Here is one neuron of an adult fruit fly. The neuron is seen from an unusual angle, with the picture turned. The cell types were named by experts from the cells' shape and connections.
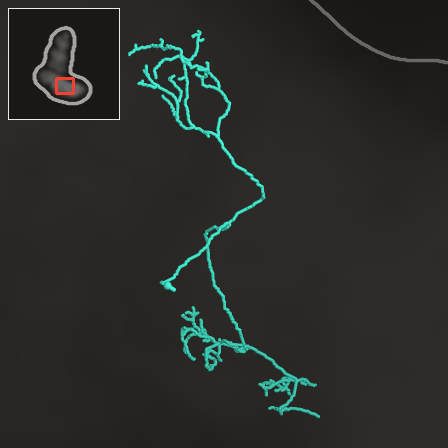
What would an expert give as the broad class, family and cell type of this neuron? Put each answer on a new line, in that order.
central-brain intrinsic neuron
class DAN
PAM04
